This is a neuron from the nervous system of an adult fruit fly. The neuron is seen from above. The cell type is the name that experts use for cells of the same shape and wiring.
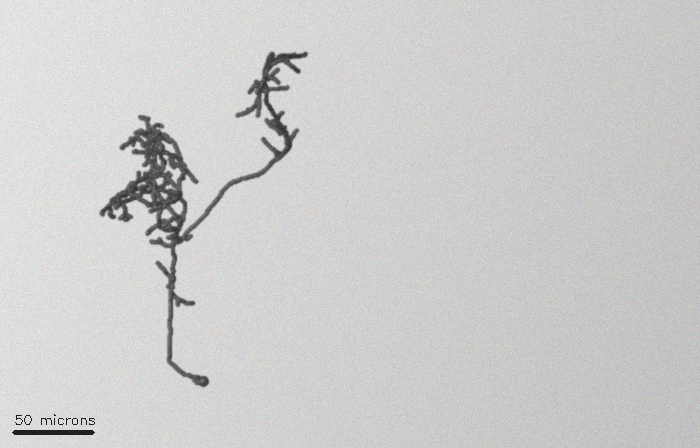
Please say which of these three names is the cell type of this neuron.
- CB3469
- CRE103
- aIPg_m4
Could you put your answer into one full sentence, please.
The cell type of this neuron is CB3469.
